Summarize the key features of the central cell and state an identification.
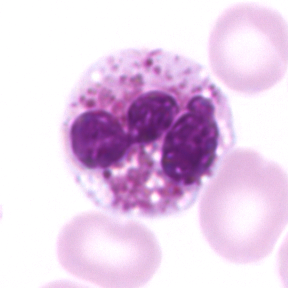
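Abundant, pale pink cytoplasm. Coarse reddish-purple granules scattered through it, mostly above and below the nucleus. Small clear unstained spots among the granules, most visible below the nucleus. Chromatin dark purple, coarsely clumped, with paler streaks. Eosinophil.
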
